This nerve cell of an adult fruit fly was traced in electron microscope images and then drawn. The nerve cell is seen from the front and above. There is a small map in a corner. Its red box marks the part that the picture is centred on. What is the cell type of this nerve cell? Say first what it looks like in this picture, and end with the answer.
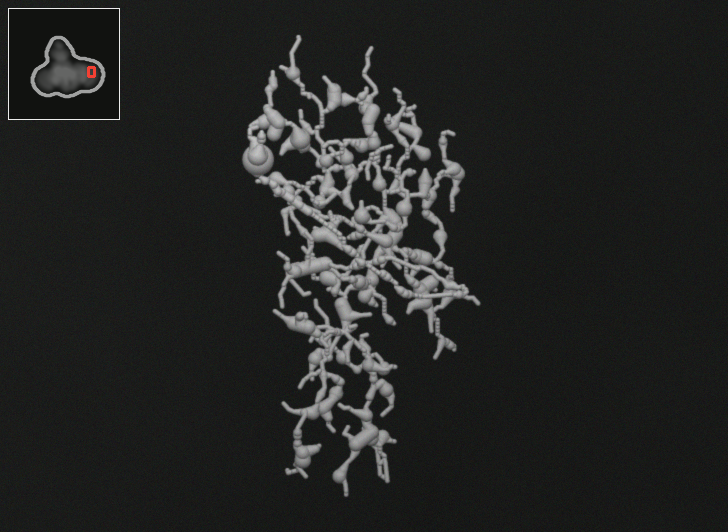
The picture shows dozens of branch ends. As drawn here it is taller than it is wide. This is an optic-lobe intrinsic neuron. The cell type is Dm12.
